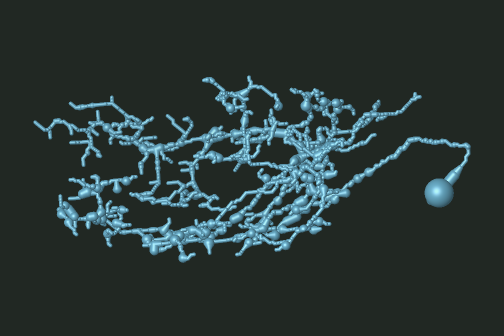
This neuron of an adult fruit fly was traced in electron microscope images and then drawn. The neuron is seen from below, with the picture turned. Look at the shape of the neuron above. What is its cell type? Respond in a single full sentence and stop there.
This neuron belongs to the cell type SMP338.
